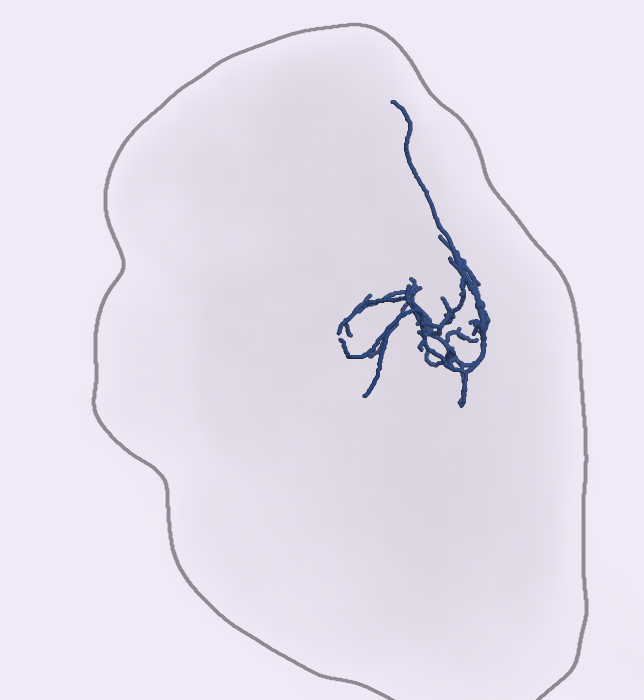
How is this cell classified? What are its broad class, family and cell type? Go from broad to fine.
visual projection neuron; OCG; OCG02b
